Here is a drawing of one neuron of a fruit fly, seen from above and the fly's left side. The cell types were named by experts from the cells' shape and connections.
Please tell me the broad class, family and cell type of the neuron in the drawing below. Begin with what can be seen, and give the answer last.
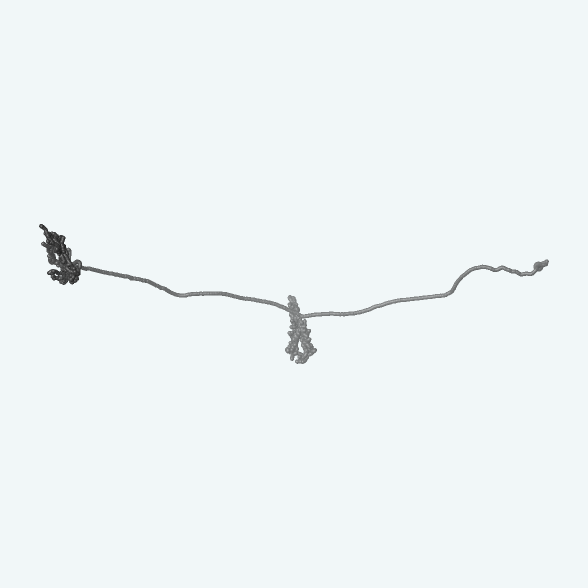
As drawn here it is more than twice as wide as it is tall. Its broad class is ascending neuron. The family is hemilineage 09B. The cell type is AN09B017e.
